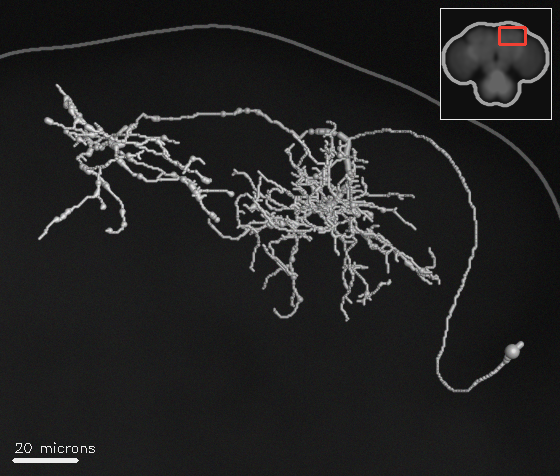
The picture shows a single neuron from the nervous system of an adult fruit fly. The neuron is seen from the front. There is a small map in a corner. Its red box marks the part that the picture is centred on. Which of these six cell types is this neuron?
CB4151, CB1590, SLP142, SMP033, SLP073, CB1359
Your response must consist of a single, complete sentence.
This neuron is a member of the SLP073 cell type.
